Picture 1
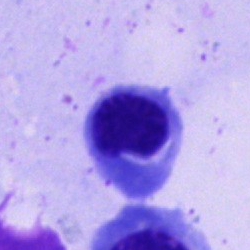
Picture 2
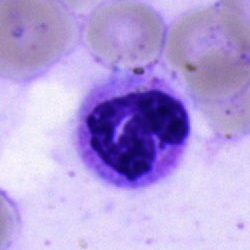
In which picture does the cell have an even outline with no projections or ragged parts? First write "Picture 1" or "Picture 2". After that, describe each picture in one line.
Picture 2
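Picture 1: A small pointed projection sticks out from the upper right edge of the cell.
Picture 2: The cell has a round, smooth outline.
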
